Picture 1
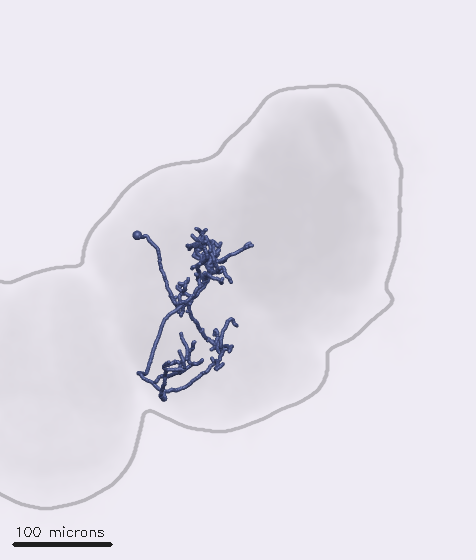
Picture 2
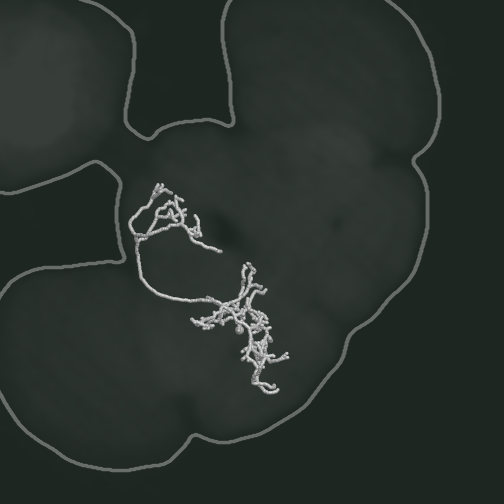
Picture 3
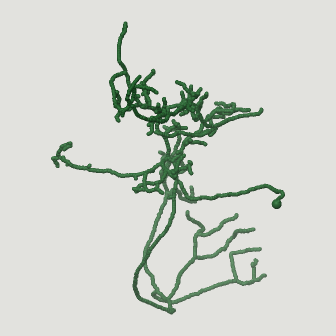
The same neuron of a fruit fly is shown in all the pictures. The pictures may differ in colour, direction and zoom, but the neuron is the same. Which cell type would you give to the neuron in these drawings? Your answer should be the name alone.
SCL001m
